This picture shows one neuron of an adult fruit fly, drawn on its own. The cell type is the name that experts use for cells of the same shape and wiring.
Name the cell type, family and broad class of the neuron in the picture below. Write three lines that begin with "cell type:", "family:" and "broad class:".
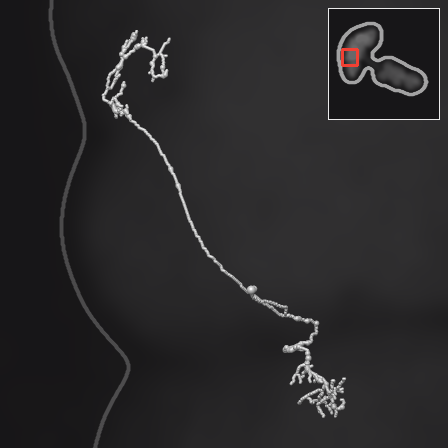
cell type: LC10c-2
family: hemilineage VPNd2
broad class: visual projection neuron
